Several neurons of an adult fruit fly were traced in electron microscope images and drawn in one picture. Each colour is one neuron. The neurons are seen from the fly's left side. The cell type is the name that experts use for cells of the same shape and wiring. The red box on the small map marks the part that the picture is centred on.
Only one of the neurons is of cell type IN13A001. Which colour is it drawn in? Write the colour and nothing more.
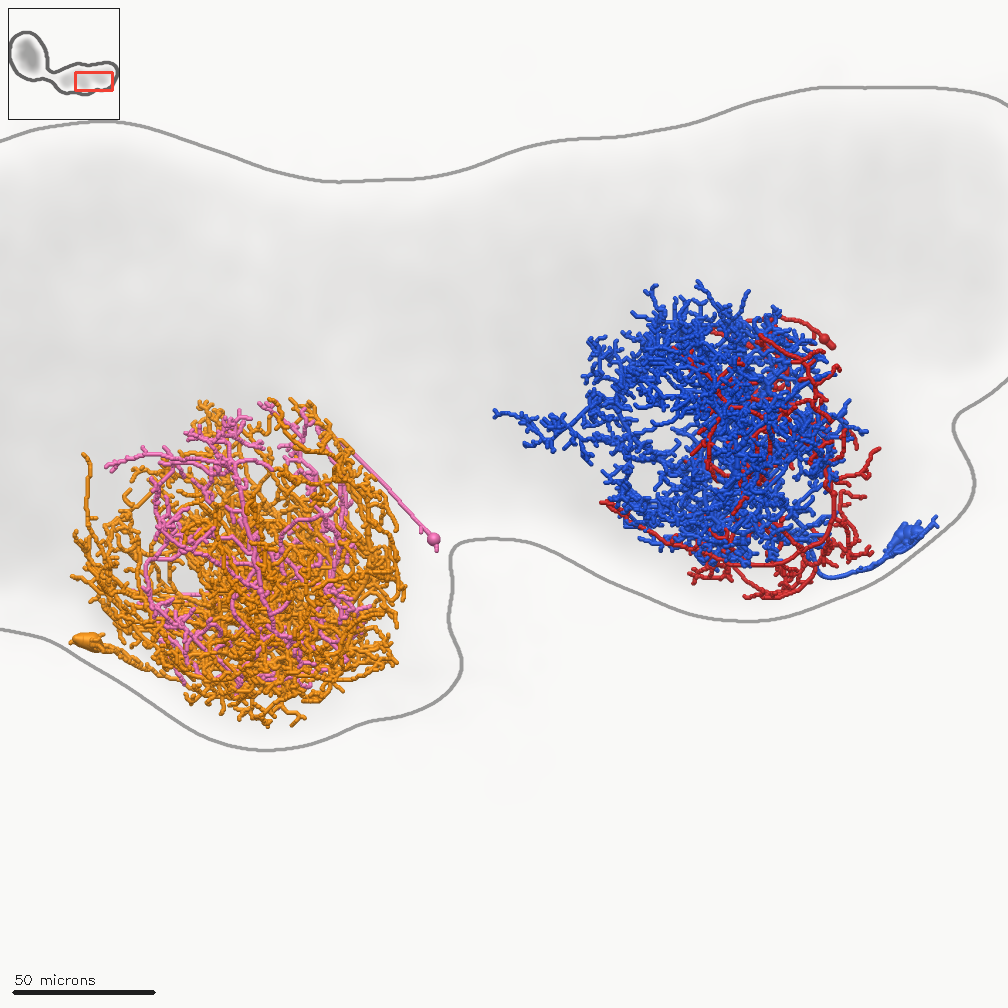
blue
